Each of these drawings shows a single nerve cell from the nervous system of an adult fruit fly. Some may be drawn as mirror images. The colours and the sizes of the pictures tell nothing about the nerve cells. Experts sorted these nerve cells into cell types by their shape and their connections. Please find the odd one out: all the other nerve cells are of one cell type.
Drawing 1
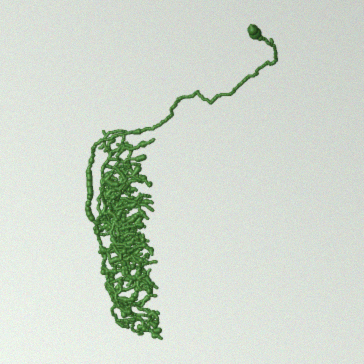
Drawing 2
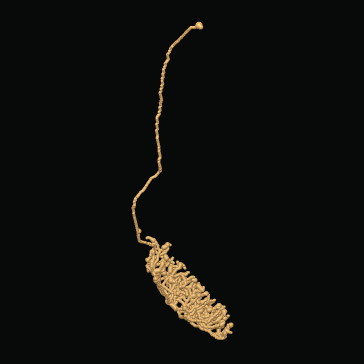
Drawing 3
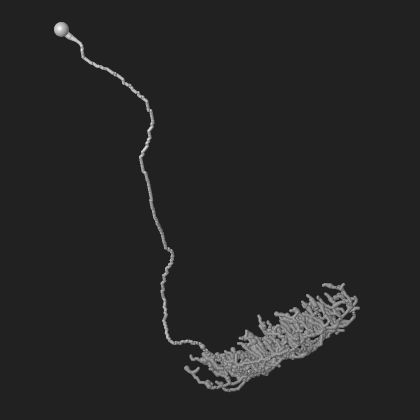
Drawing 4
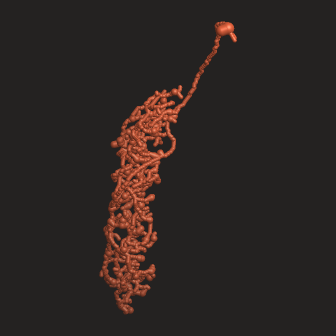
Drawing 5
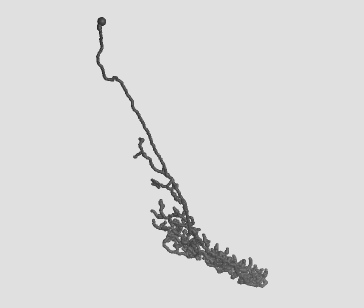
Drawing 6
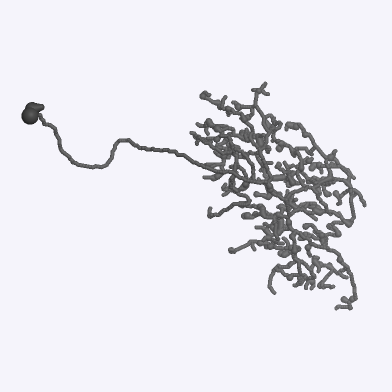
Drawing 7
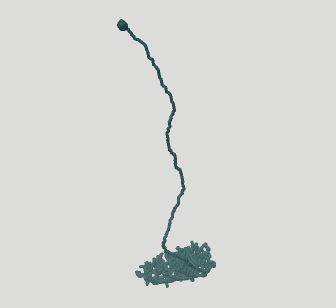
5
